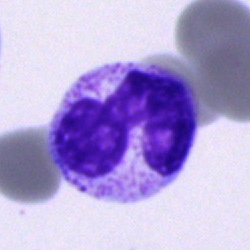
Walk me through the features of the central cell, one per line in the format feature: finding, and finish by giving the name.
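Nucleus: curved horseshoe, opening toward the bottom
Chromatin: dark purple, coarsely clumped
Cytoplasm: pale pinkish-lilac
Granules: many fine purple ones scattered through the cytoplasm
Name: band neutrophil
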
